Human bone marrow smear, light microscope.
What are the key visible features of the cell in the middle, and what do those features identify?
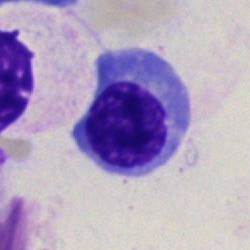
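Off-centre, the nucleus is pushed toward the lower left of the cell. Its chromatin is coarse and clumped, with small paler patches between dark masses. The cytoplasm stains a clear blue and is widest on the upper-right side of the nucleus. The cell is an erythroblast.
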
